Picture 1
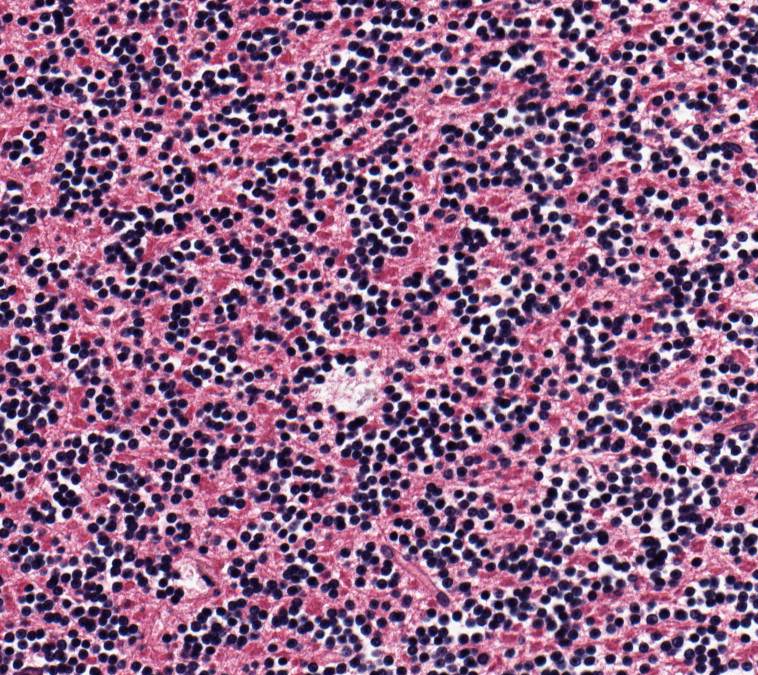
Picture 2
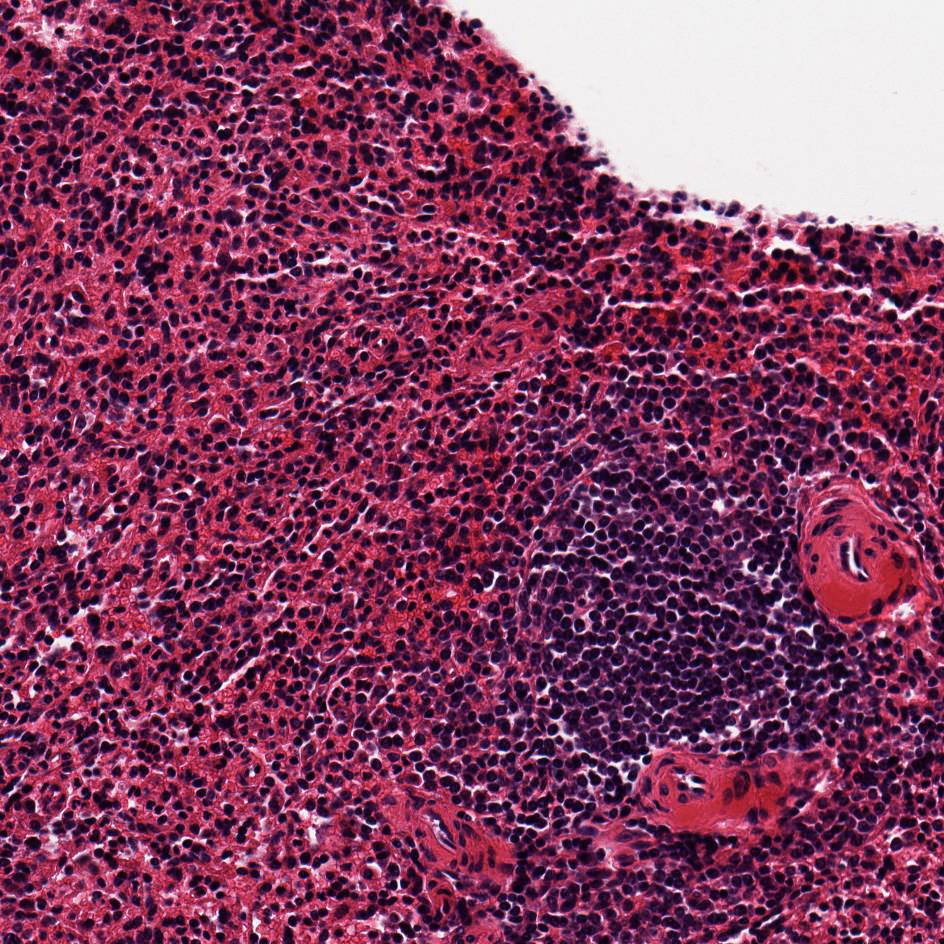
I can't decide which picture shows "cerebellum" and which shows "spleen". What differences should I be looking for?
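Picture 1 shows cerebellum, and picture 2 shows spleen. First, nuclei: picture 1 has small, round, evenly dark purple nuclei, most with little or no cytoplasm, and no large cells with big nuclei stand out. Second, dense cells: the lower right of picture 2 holds a darker, packed zone of lymphocytes with small round dense nuclei and scant cytoplasm. Third, vessels: small arterial vessels with thick, even pink walls and narrow slit-like lumina sit within and beside that zone. Fourth, background: picture 2 is redder and looser at left and top, with many red blood cells among nucleated cells, while picture 1 has irregular pink, finely fibrillar patches without nuclei between its clusters of nuclei.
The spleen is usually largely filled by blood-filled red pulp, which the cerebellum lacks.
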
